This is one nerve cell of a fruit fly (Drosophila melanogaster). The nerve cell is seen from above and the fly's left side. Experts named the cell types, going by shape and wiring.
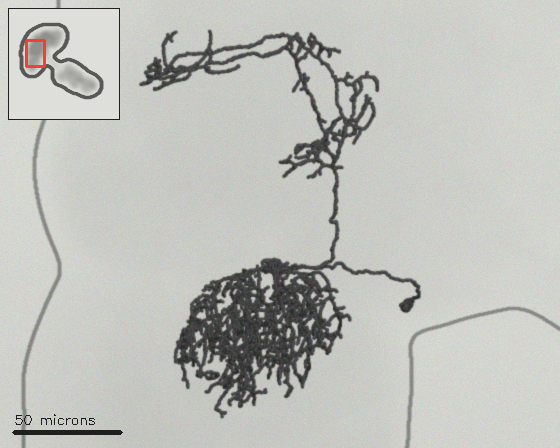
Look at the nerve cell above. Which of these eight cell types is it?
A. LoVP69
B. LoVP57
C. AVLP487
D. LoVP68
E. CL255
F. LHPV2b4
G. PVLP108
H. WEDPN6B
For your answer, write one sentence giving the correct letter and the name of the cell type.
The neuron's cell type is LoVP69, which is option A.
